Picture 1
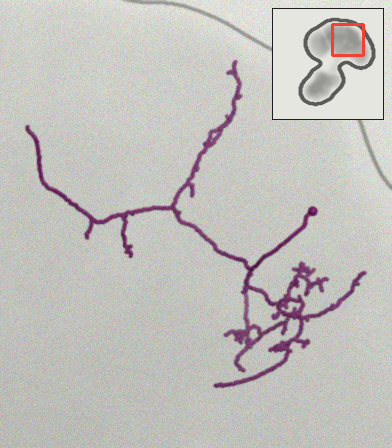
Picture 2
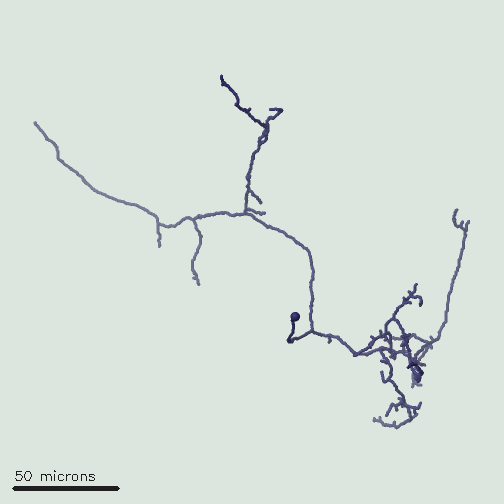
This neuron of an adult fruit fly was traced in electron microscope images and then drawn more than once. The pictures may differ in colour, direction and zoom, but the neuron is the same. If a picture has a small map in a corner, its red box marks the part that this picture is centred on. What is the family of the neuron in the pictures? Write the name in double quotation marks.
"hemilineage LALa1_anterior"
